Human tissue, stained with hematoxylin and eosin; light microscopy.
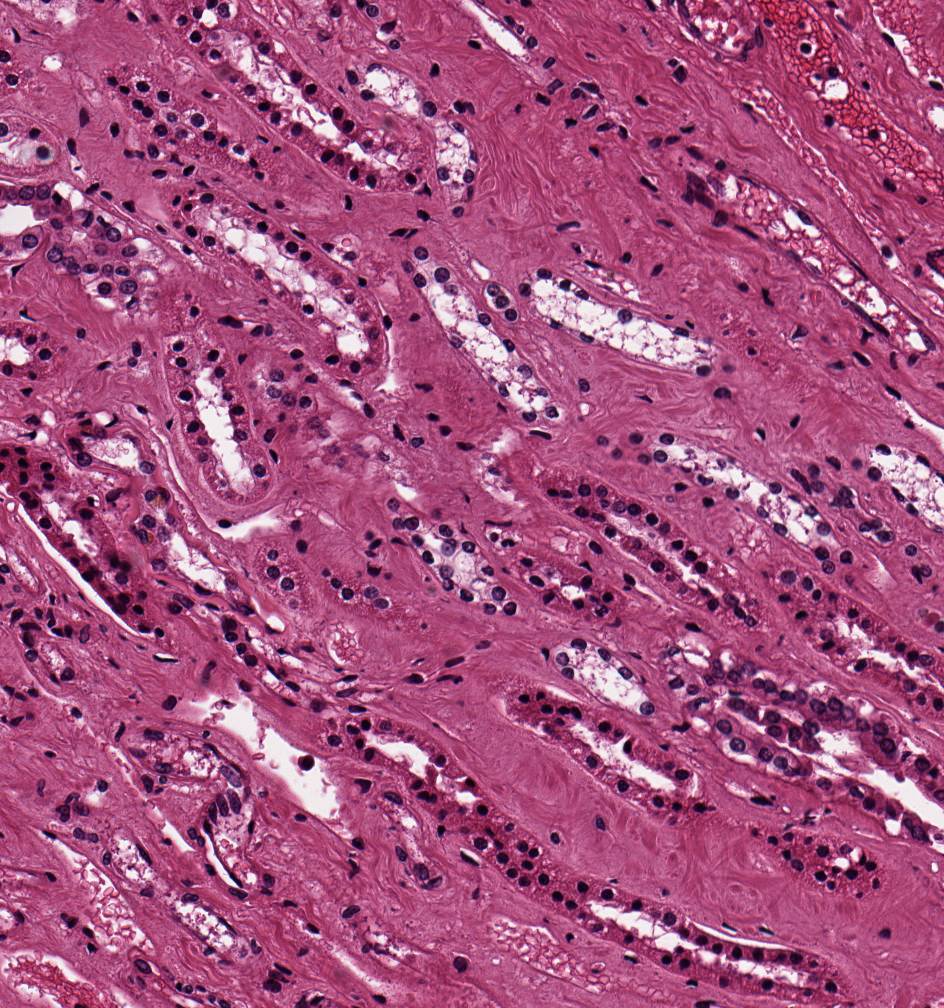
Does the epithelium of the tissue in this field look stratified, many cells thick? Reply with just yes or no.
No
